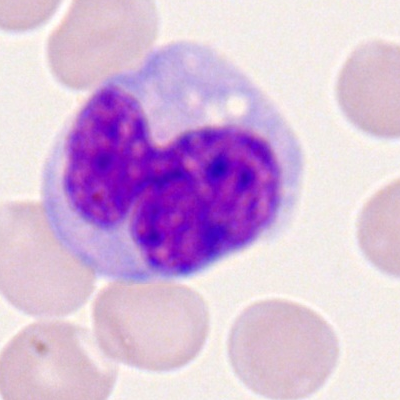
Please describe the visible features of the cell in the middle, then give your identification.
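The nucleus is folded, with a deep notch cutting in from the top, and its chromatin is dark purple and clumped into patches. The cytoplasm is plentiful and pale grey-blue, with several small clear vacuoles at the upper right. This is a monocyte.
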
